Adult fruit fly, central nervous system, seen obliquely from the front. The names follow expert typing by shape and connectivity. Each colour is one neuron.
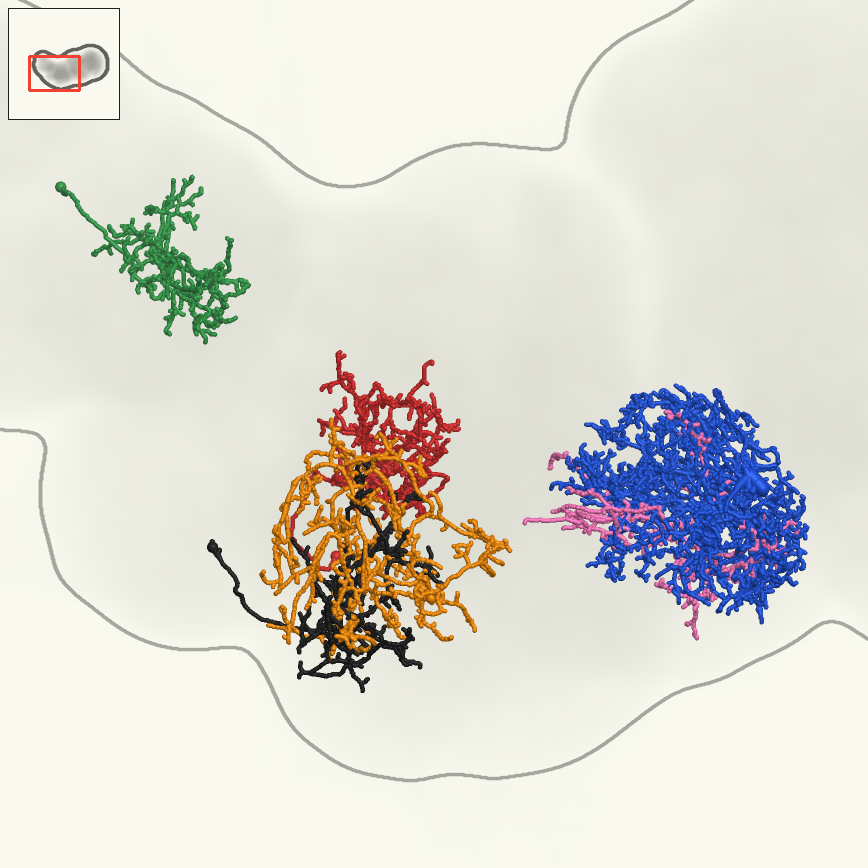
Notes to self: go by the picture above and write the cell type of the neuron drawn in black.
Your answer: IN20A.22A040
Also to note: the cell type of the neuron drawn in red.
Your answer: IN20A.22A039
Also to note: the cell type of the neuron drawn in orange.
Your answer: IN20A.22A009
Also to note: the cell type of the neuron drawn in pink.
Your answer: IN20A.22A036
